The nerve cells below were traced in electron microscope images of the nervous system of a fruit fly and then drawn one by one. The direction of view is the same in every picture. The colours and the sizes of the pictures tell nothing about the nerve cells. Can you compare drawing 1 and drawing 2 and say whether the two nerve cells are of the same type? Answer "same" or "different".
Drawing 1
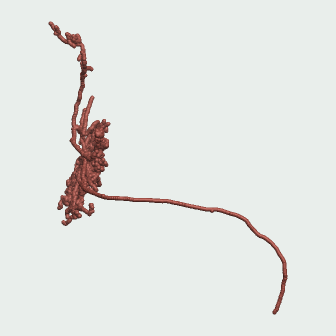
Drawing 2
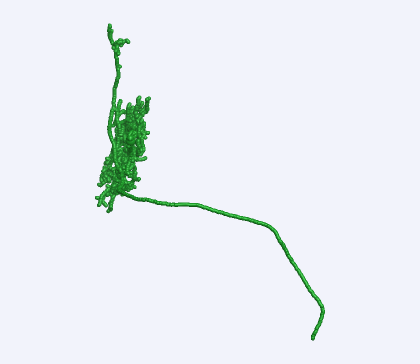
same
